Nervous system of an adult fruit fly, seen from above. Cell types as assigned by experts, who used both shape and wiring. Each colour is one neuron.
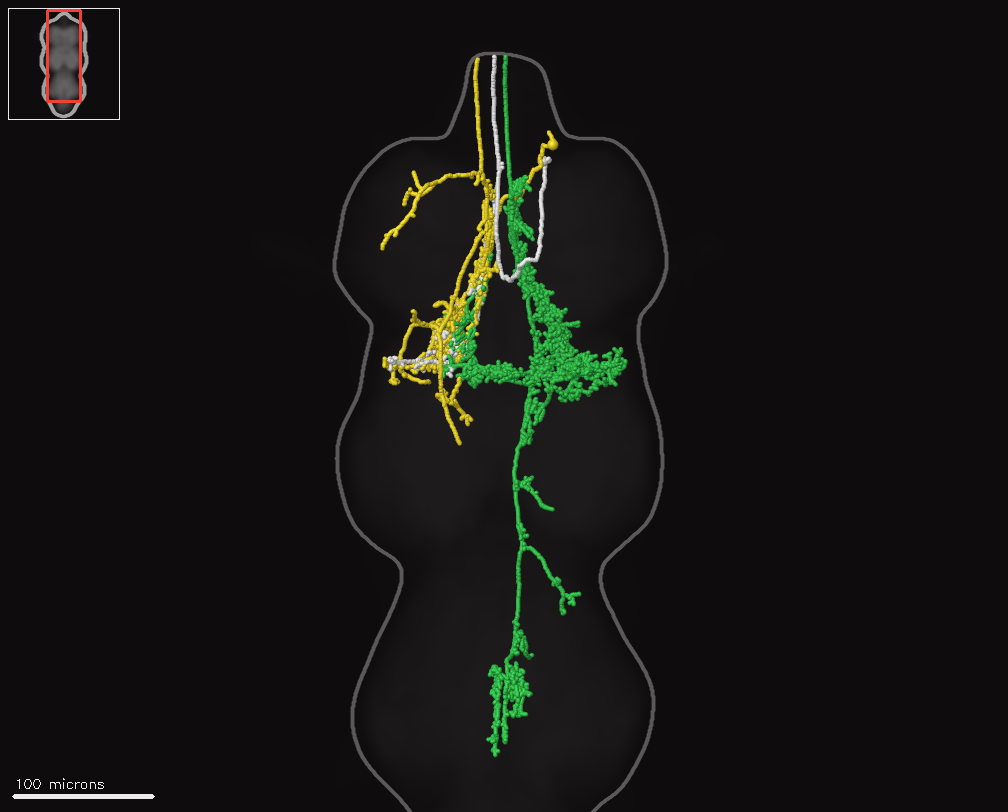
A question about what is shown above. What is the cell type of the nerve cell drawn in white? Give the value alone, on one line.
ANXXX404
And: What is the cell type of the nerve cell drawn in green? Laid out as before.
DNge122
